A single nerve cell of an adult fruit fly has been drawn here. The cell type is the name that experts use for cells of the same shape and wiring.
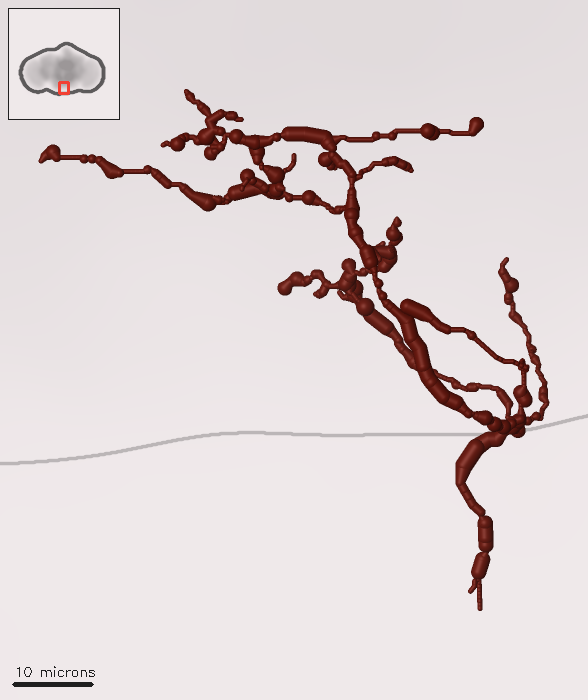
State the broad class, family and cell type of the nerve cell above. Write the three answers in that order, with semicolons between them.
sensory neuron entering the brain; class mechanosensory; BM_Taste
